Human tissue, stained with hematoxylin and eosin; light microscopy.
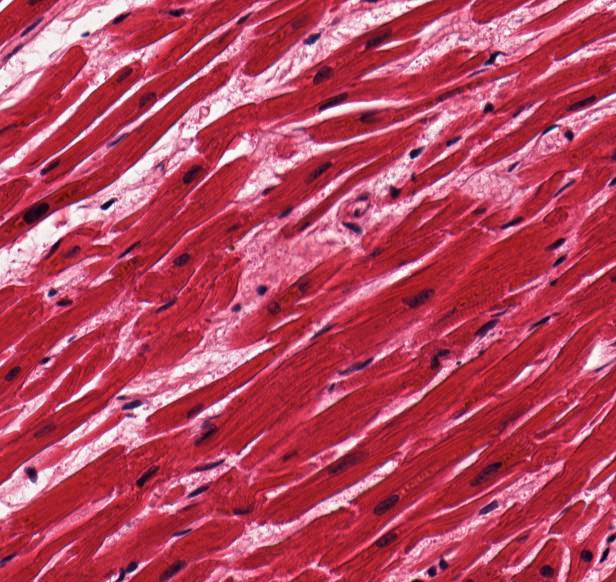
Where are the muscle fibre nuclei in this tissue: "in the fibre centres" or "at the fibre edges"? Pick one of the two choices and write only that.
In the fibre centres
